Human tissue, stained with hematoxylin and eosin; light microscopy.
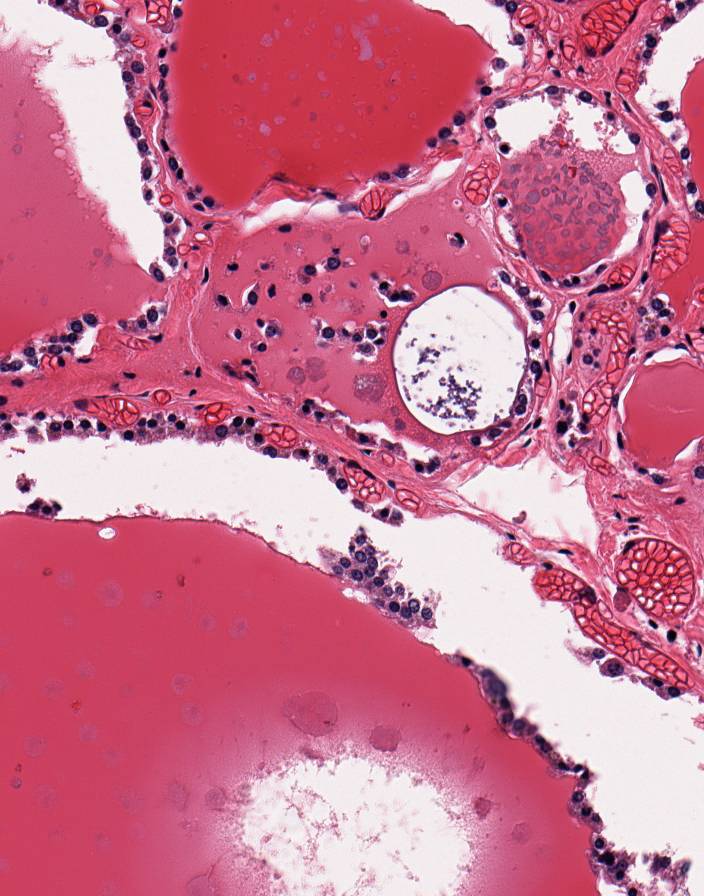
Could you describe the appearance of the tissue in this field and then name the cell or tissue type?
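Each follicle is lined by a single layer of flattened to low cuboidal cells with small, round, darkly stained nuclei. Just right of centre, a round follicle has a clear lumen containing a cluster of purple granular material. A central follicle holds pale pink material in which scattered loose cells float. The tissue is thyroid.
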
